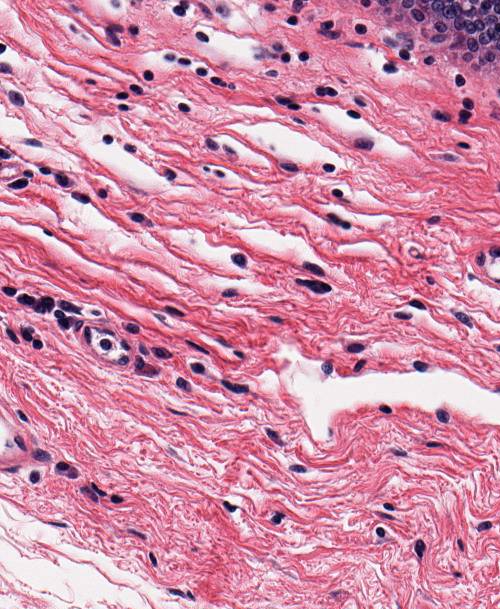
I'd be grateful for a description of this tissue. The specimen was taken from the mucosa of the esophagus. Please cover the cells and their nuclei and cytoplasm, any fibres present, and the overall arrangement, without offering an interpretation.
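Wavy pink collagen fibres cross most of the field, running diagonally from upper left toward lower right. Scattered stromal nuclei, mostly elongated and dark, lie along the fibres and are sparse relative to the amount of collagen fibres. In the top right corner, small round dark-purple lymphocyte nuclei form a dense cluster.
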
